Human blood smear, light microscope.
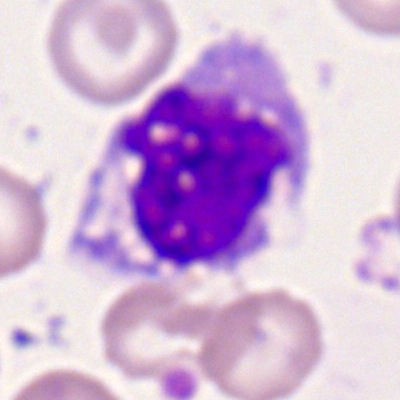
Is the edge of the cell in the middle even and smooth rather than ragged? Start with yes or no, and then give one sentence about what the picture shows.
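No. The cell outline is irregular, with ragged edges.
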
